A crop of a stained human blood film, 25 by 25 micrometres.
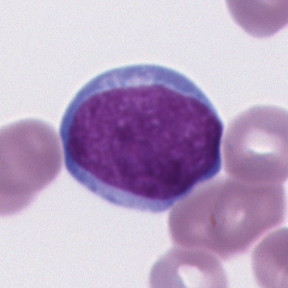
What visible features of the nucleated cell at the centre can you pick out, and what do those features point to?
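A smooth, round outline bounds the cell. The cytoplasm is blue and contains no granules. The nuclear outline is likewise smooth, without any notch or fold. The cell is a myeloblast.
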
